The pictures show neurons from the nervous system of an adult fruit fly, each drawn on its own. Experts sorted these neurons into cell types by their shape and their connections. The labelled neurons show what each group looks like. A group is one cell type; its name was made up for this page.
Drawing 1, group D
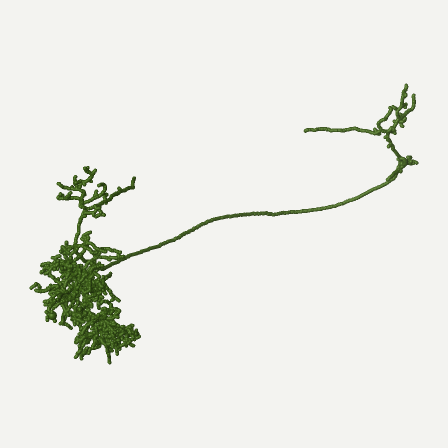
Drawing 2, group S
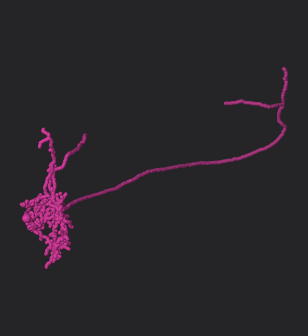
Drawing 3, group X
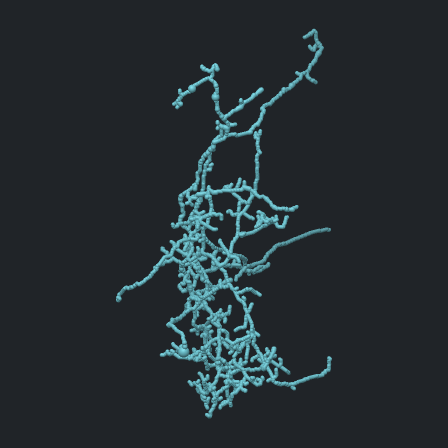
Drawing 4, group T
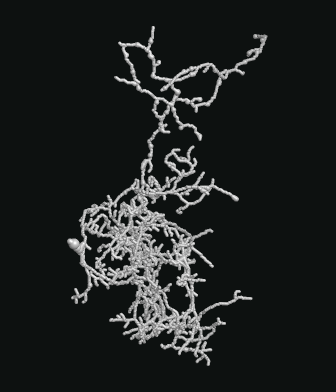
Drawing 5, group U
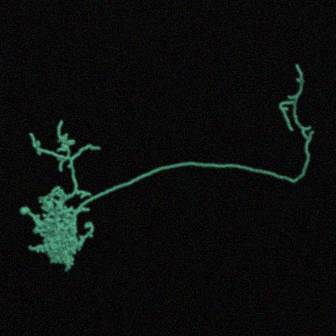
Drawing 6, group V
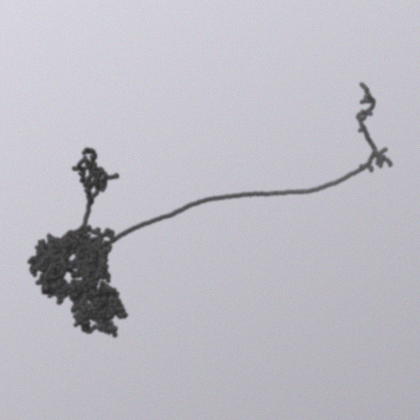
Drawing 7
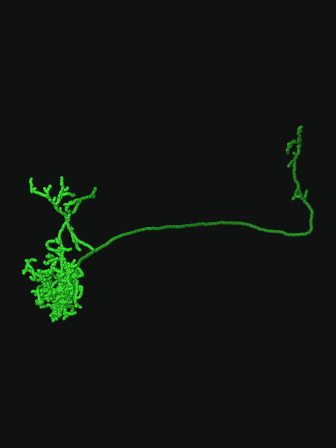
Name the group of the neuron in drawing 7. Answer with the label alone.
group U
